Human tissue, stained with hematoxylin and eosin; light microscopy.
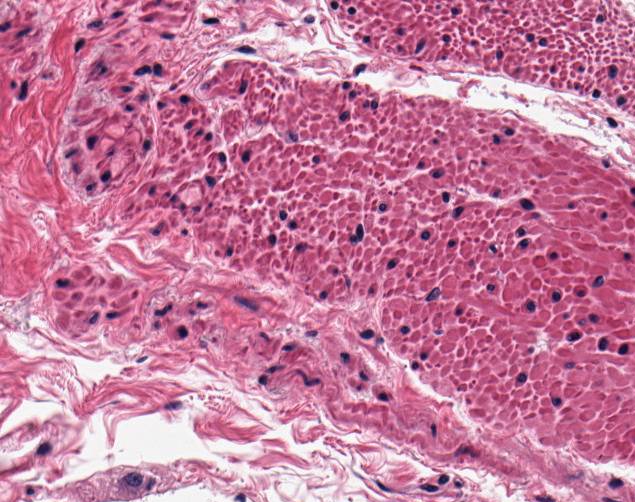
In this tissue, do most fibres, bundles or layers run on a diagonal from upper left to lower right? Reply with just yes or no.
Yes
